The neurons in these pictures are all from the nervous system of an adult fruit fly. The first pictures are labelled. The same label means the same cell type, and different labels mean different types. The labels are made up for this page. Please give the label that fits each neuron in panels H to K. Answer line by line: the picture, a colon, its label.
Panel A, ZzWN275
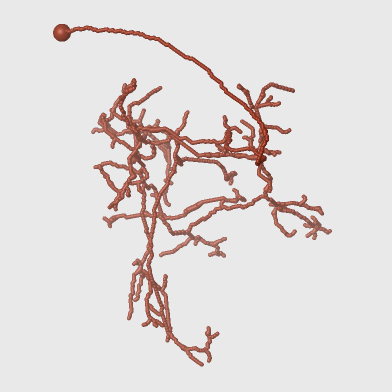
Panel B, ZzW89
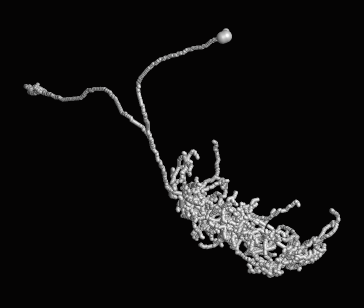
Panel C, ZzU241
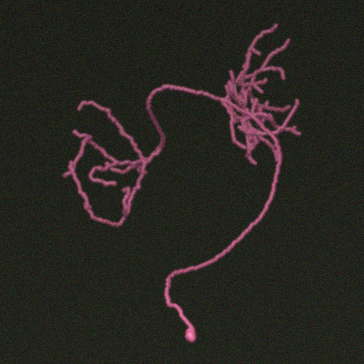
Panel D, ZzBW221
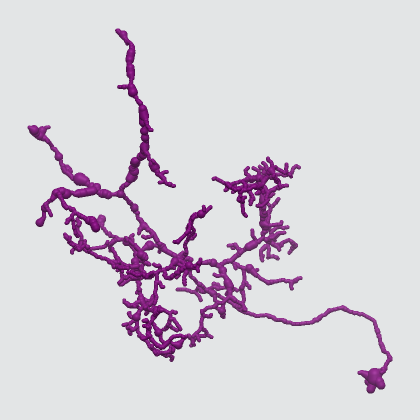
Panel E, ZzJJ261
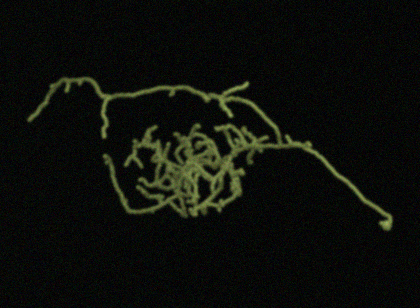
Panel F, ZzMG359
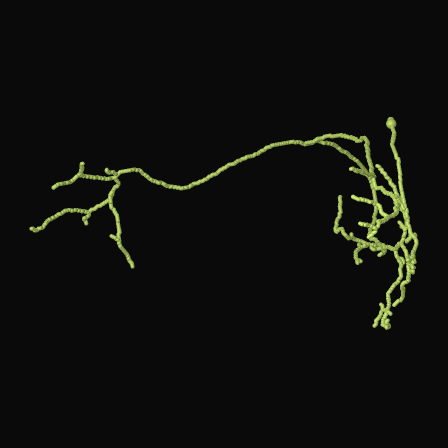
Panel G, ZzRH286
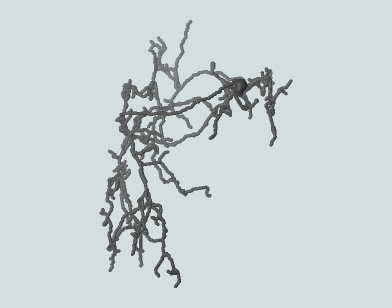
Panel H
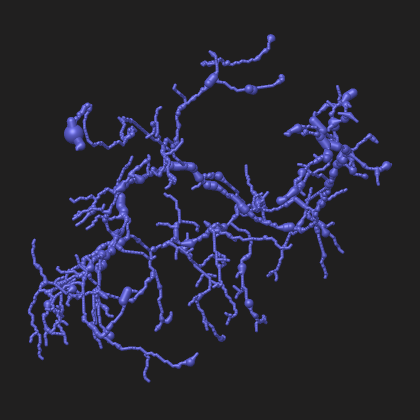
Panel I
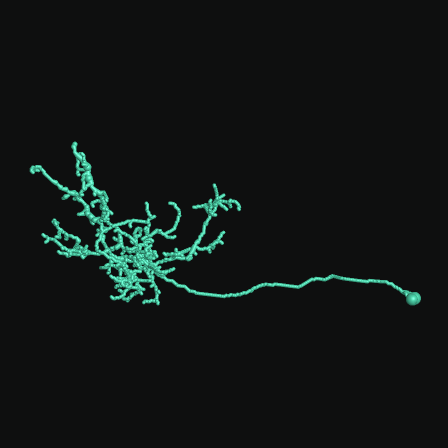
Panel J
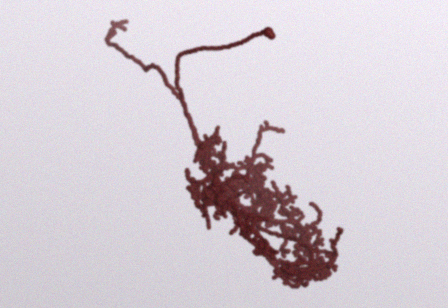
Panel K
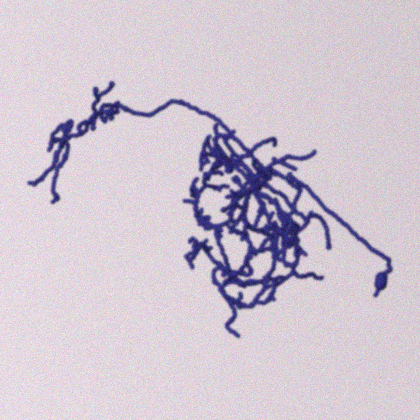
H: ZzRH286
I: ZzBW221
J: ZzW89
K: ZzJJ261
